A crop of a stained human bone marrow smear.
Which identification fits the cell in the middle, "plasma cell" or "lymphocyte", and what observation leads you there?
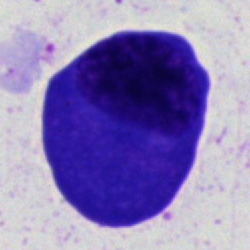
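That's a plasma cell rather than a lymphocyte, and colour is what settles it: the whole cell is stained an intense deep blue-purple.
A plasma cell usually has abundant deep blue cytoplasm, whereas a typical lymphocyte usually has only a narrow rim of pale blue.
The rest is simply what you see: a rounded oval outline with mostly smooth edges, darker, coarsely mottled clumps in the upper part, and no clear vacuoles.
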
